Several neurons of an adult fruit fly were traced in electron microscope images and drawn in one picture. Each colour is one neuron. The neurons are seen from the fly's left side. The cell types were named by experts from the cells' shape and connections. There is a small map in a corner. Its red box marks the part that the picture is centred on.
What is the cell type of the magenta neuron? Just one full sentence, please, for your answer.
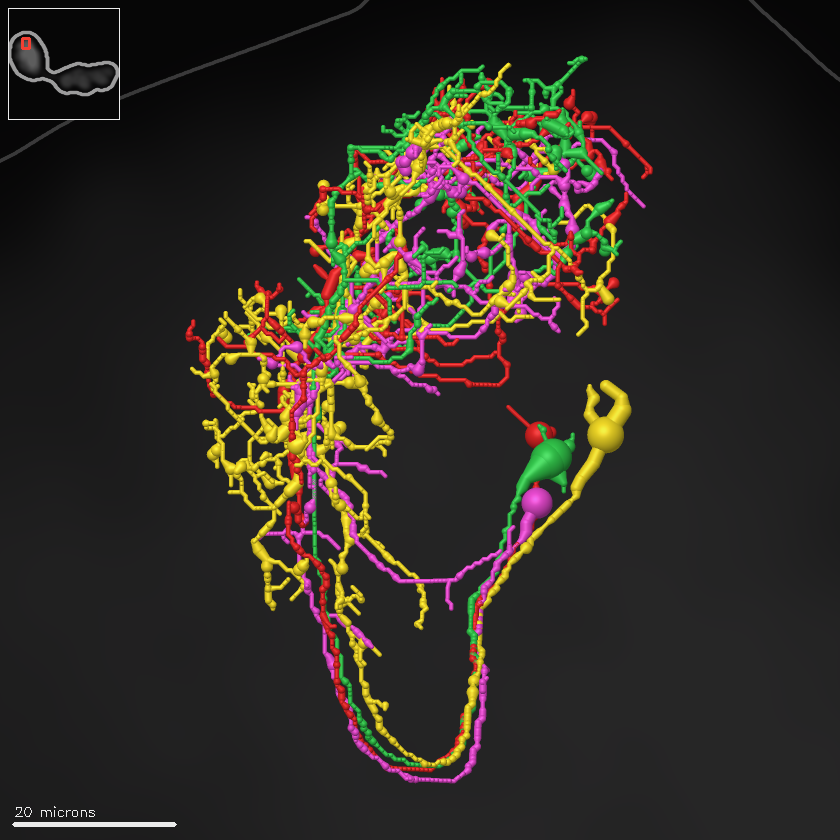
The cell type of the neuron here is SLP025.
